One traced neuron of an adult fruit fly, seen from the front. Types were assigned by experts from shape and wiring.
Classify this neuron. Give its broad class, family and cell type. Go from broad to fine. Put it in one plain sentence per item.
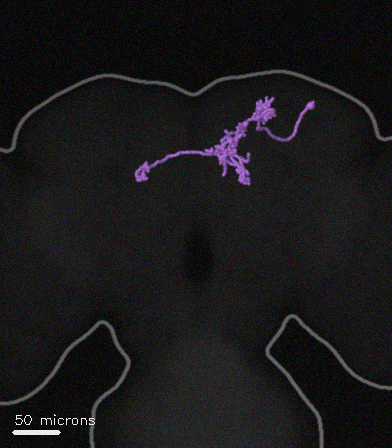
A central-brain intrinsic neuron of hemilineage DL1_dorsal, type CRE072.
